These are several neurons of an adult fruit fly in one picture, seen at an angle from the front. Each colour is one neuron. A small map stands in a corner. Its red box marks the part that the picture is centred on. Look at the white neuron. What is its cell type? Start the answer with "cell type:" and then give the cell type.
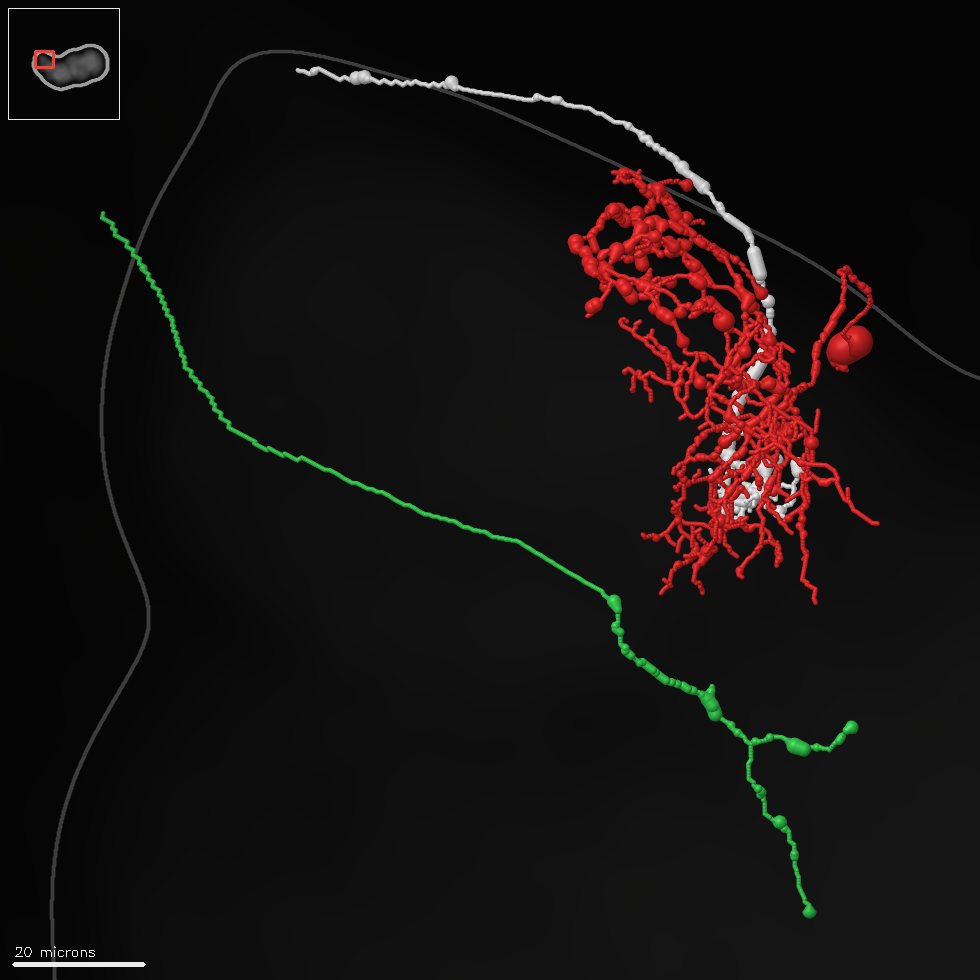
cell type: SNxx03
